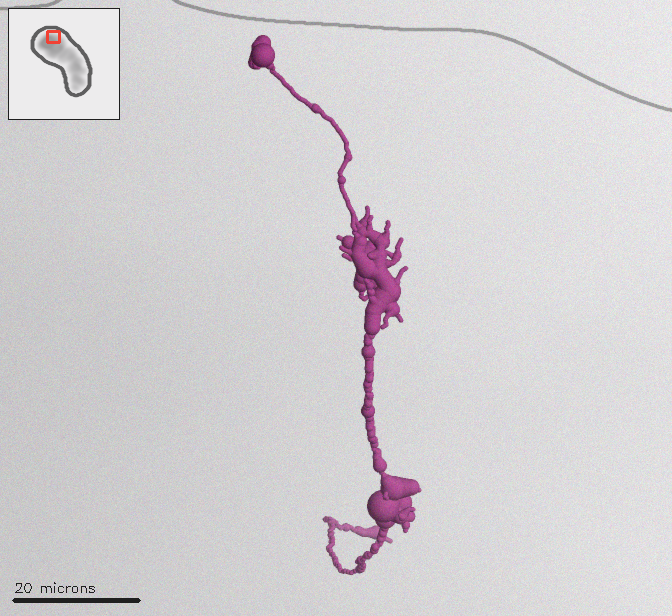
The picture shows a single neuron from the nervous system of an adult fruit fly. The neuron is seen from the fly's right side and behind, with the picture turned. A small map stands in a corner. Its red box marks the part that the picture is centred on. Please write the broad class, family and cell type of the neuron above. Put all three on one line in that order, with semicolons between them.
optic-lobe intrinsic neuron; Tm; Tm1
